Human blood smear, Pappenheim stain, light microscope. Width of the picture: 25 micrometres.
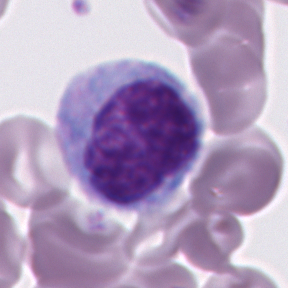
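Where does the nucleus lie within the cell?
Off-centre, toward the lower right; it measures about 11 by 9 micrometres.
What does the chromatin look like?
Dark purple clumps separated by paler spaces.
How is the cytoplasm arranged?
As a pale blue rim, widest on the upper-left side.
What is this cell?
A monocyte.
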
